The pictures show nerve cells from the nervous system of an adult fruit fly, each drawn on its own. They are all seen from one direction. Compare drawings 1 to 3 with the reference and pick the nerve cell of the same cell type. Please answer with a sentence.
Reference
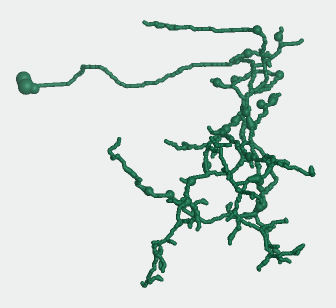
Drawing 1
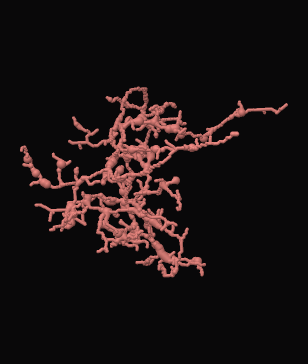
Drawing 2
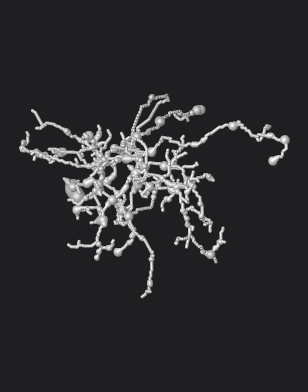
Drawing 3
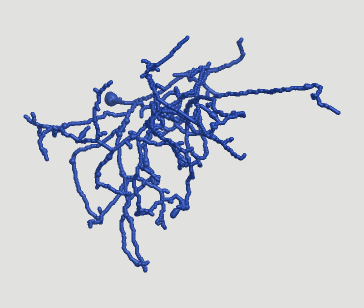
The nerve cell in drawing 2 is of the same cell type.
